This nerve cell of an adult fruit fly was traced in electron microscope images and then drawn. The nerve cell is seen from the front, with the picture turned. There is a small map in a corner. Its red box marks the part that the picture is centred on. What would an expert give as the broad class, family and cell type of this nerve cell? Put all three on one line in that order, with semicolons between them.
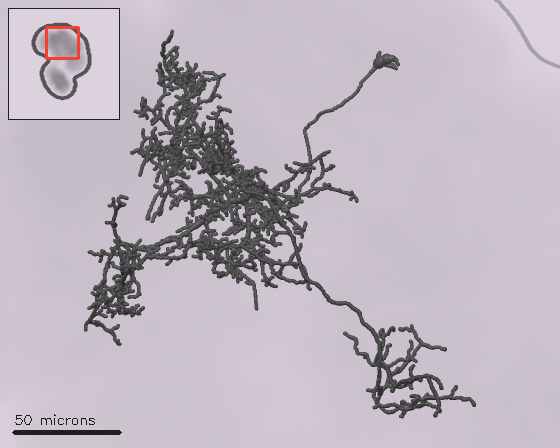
central-brain intrinsic neuron; hemilineage SMPpv2_ventral; PLP209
